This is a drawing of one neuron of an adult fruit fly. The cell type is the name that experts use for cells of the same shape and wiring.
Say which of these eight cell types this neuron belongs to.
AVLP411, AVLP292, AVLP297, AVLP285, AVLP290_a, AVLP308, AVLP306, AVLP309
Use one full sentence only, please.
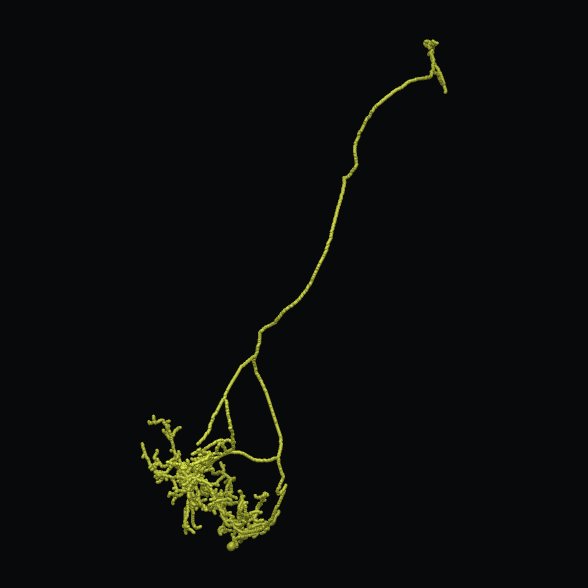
The cell type that fits this neuron is AVLP306.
